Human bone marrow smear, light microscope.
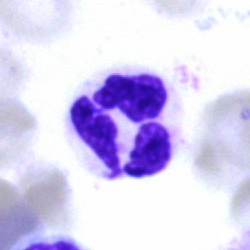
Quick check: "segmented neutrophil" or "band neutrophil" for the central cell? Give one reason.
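This is a segmented neutrophil. The deciding feature is the nucleus, which is split into at least three separate lobes.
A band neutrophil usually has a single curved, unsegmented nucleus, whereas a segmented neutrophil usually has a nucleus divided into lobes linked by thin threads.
Here the lobes form a ring around a pale central area of cytoplasm. The chromatin is dense, dark purple and coarsely clumped, and the cytoplasm is pale pinkish-lilac.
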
